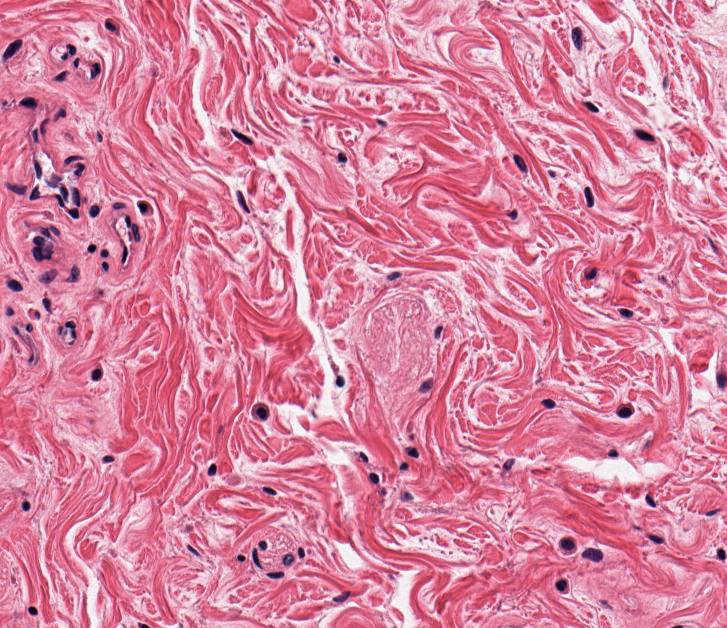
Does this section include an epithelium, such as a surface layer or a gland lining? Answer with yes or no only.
No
